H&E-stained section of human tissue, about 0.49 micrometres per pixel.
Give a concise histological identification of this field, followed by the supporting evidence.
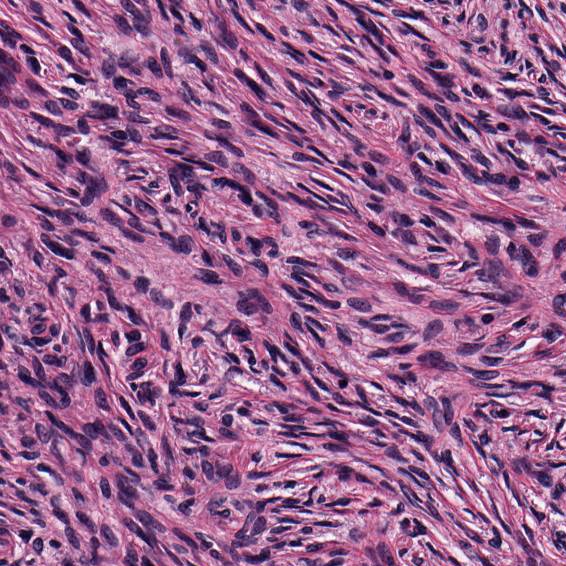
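First, the name: ovarian cortex. Cells: densely packed and spindle-shaped, filling the whole field in streaming, interlacing fascicles.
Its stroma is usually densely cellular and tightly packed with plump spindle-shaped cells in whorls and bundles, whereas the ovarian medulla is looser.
Nuclei: mostly elongated and dark-staining, with plumper oval ones scattered between. Cytoplasm: scant and pale pink, cell borders indistinct. Epithelium, glands, tubules: none anywhere in the field.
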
